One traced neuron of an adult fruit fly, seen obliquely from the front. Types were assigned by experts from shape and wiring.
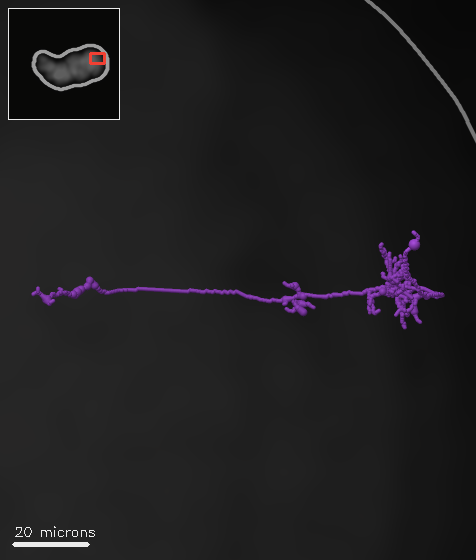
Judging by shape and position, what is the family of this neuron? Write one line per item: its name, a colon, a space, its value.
family: Tm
